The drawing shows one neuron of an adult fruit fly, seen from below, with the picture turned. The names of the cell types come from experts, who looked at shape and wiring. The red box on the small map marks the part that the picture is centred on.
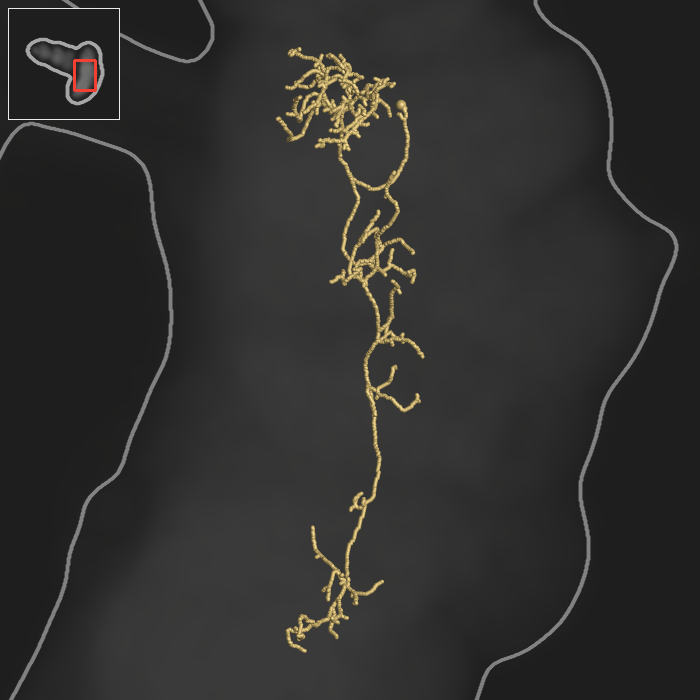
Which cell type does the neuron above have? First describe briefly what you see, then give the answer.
Its cell body lies at the top of the picture. The picture shows dozens of branch ends. Its broad class is central-brain intrinsic neuron. It is of cell type LH006m.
